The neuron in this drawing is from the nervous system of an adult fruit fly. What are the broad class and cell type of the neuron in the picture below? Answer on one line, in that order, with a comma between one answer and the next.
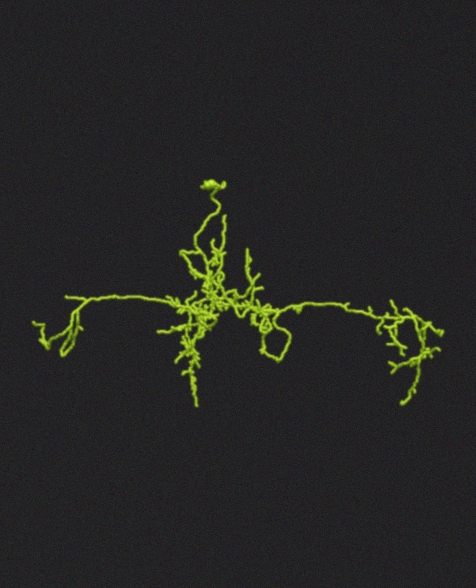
central-brain intrinsic neuron, IB044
